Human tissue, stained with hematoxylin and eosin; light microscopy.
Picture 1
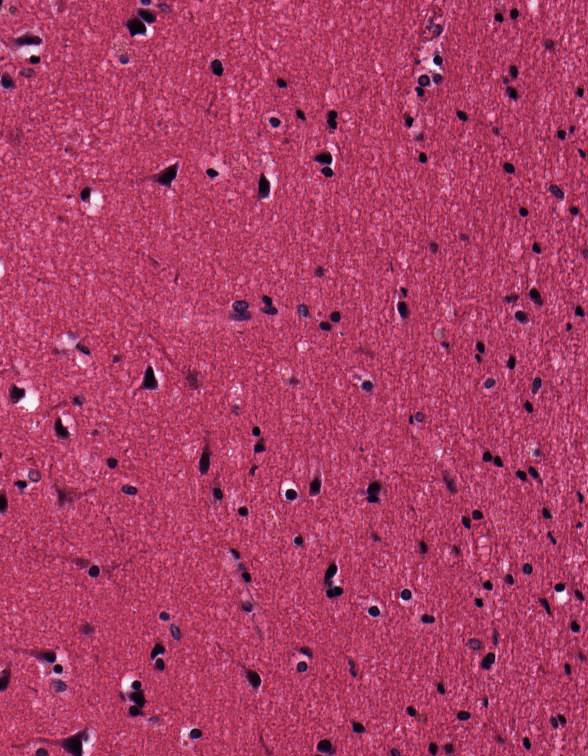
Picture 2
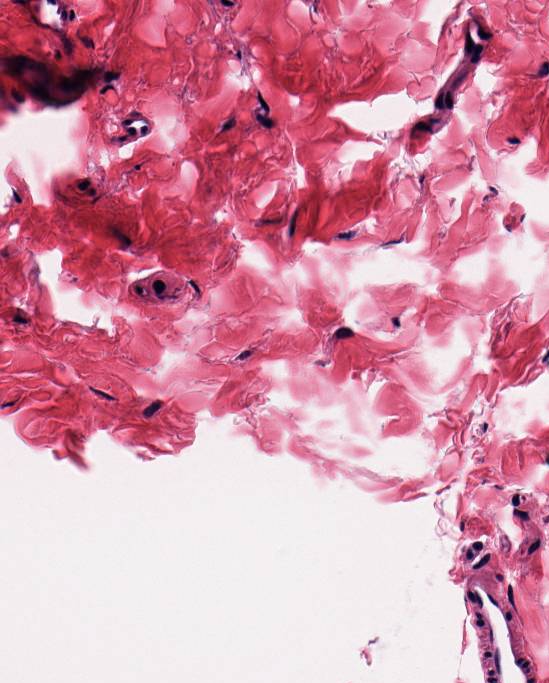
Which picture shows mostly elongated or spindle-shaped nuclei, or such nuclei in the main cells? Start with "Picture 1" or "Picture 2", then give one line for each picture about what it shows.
Picture 2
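What picture 1 shows: Small round dark nuclei with little visible cytoplasm far outnumber the neurons.
What picture 2 shows: Cells are sparse, with small dark elongated fibroblast nuclei scattered singly between the collagen bundles.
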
